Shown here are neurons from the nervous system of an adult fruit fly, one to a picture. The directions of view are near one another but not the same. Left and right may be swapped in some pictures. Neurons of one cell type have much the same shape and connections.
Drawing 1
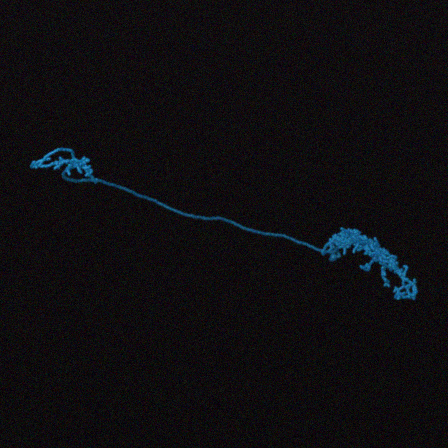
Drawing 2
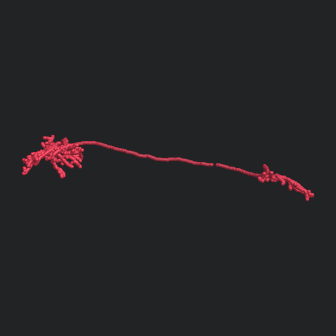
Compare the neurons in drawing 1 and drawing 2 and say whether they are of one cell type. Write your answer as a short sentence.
They are of different cell types.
